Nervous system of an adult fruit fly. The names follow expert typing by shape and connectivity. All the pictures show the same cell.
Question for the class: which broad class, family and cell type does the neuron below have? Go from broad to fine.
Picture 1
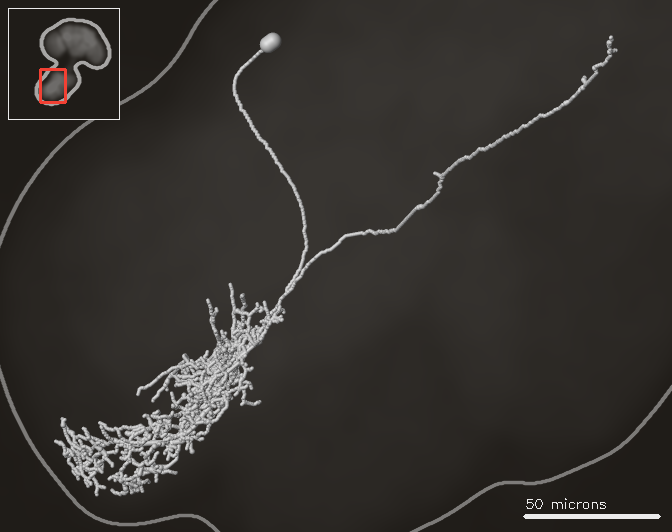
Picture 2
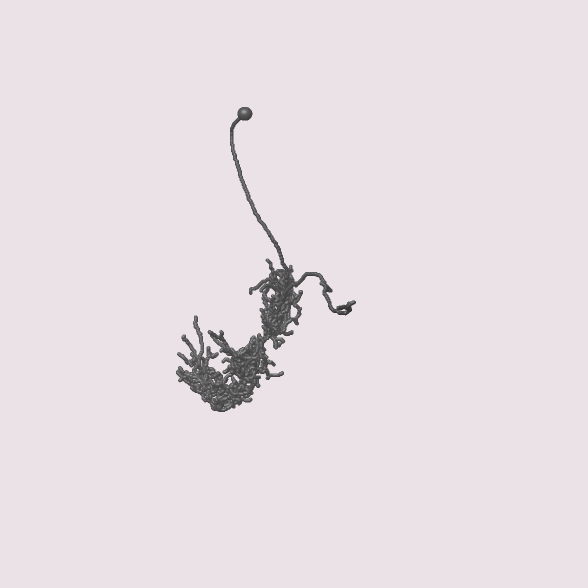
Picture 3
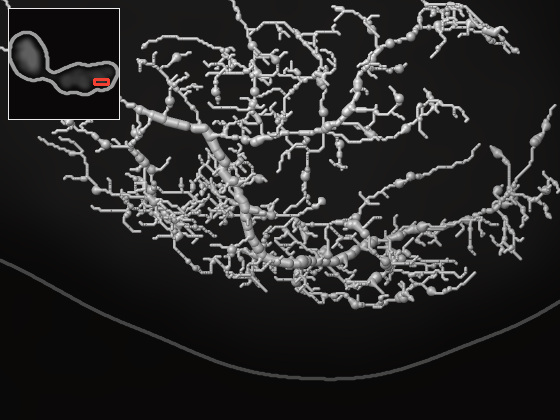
nerve-cord intrinsic neuron; hemilineage 23B; IN23B023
